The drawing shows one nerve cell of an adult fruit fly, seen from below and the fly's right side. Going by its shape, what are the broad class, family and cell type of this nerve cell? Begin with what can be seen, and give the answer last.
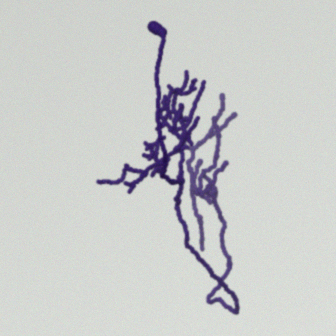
The cell body is at the top of the picture. In this view it is taller than it is wide. Its broad class is central-brain intrinsic neuron. Its family is hemilineage LB19. Its cell type is GNG310.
